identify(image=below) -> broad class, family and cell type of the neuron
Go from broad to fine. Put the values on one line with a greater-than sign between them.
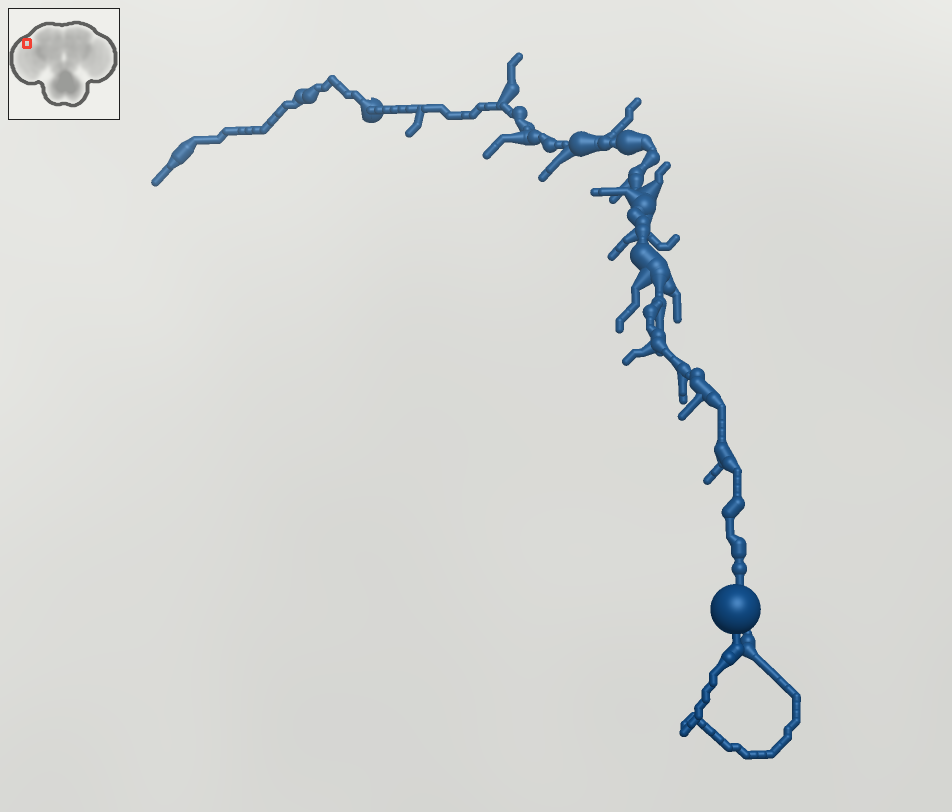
optic-lobe intrinsic neuron > Dm > Dm3b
